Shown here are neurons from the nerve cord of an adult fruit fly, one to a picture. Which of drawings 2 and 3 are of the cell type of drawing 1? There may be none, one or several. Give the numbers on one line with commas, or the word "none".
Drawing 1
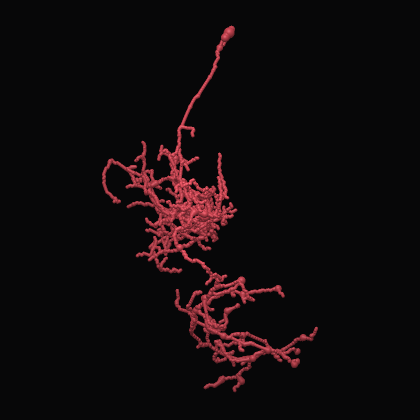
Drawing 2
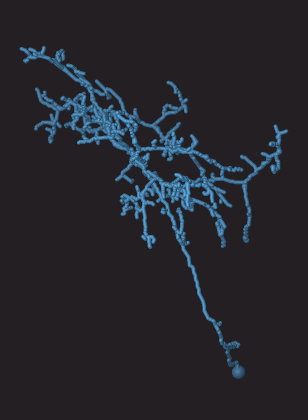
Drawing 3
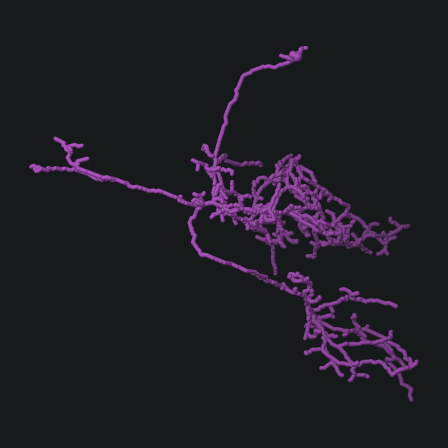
3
